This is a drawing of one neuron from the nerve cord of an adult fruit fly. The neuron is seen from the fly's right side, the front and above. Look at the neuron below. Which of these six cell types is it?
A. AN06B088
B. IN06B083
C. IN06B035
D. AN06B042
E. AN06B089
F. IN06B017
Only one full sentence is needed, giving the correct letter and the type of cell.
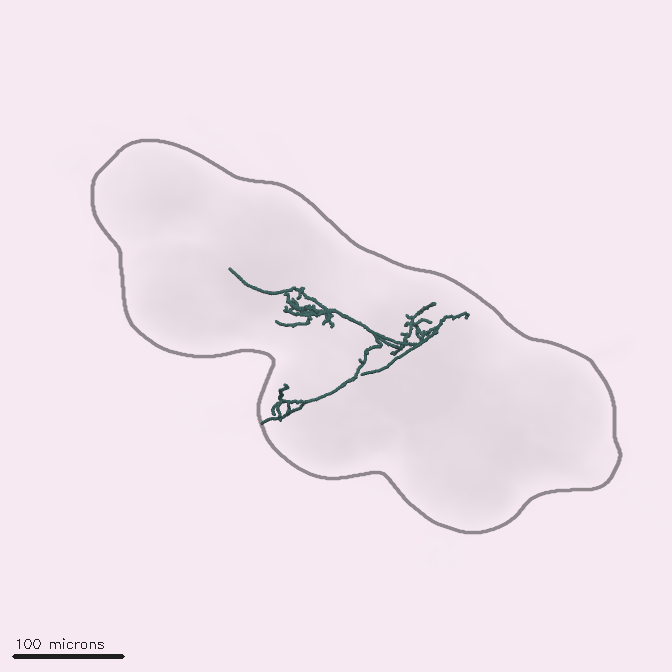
The neuron, by cell type, is IN06B035, option C.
